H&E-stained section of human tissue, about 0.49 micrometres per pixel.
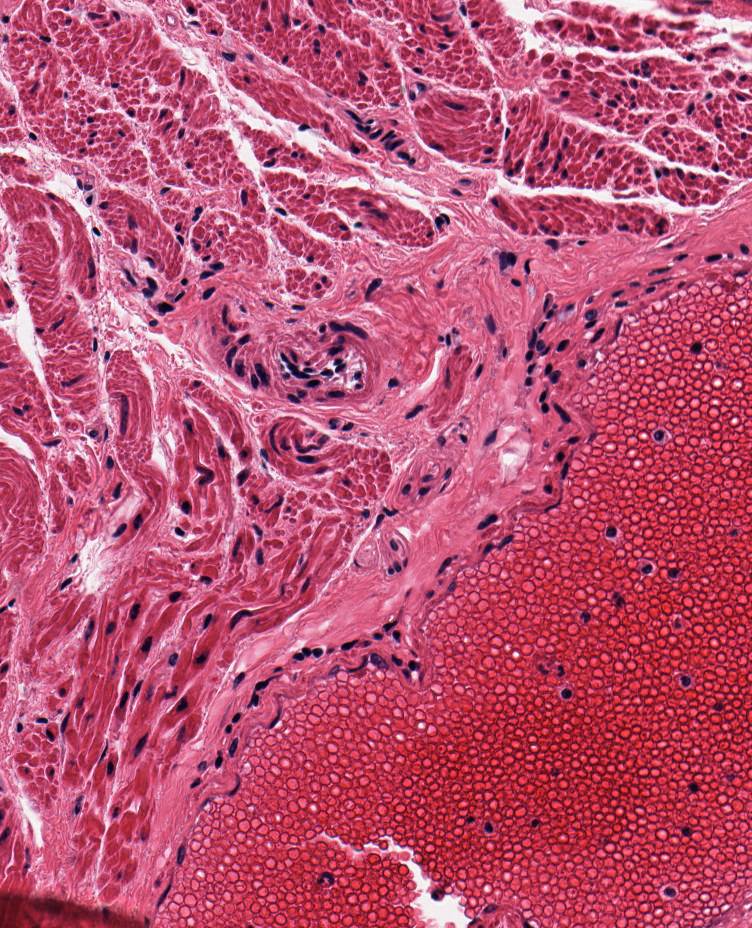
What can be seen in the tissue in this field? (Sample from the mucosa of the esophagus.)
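First, smooth muscle fills the upper left, red blood cells a large space at lower right. Second, they form a tight honeycomb of bright red rings with paler centres. Third, muscle bundles run many ways, cut lengthwise and across, with dark cigar-shaped nuclei in pink cytoplasm.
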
